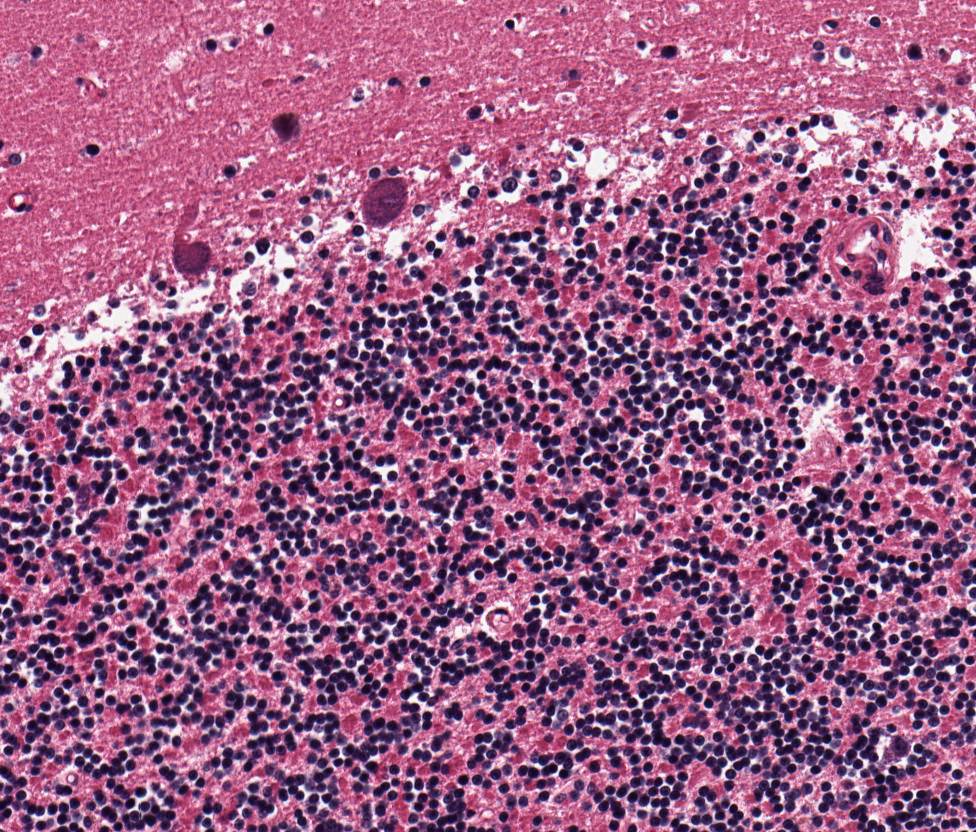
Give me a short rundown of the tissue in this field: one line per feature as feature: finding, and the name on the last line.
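Neurons: a few large, dark cell bodies in one row along the layer border, upper left
Cellular layer: crowded small, round, dark nuclei with very little visible cytoplasm
Pink islands: small, irregular, acellular, between the nuclei throughout the cellular layer
Fibrillar layer: pink, with only sparse scattered small nuclei
Name: cerebellum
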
